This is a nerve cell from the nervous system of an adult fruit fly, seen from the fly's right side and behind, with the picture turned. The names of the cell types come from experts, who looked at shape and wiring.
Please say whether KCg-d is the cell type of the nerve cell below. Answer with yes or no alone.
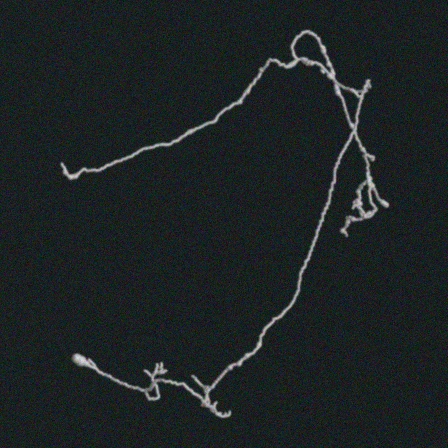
no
